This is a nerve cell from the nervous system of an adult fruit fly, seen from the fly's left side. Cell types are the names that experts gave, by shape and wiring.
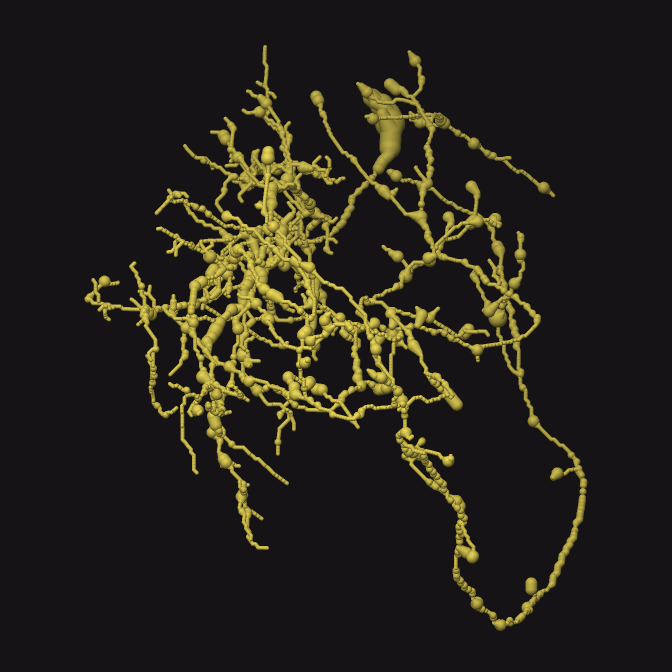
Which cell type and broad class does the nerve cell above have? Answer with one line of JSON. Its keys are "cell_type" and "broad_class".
{"cell_type": "GNG252", "broad_class": "central-brain intrinsic neuron"}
